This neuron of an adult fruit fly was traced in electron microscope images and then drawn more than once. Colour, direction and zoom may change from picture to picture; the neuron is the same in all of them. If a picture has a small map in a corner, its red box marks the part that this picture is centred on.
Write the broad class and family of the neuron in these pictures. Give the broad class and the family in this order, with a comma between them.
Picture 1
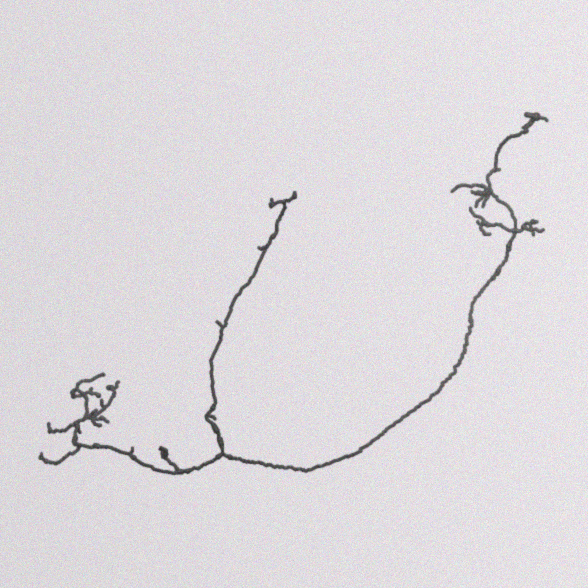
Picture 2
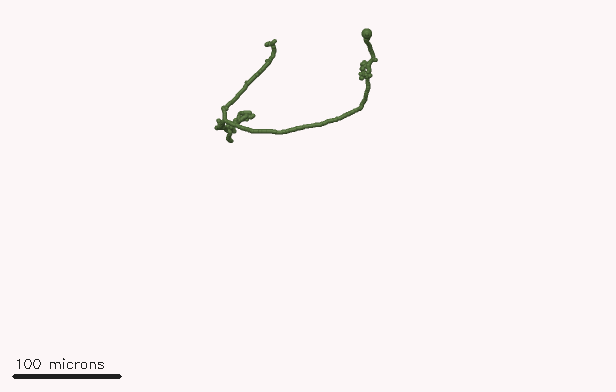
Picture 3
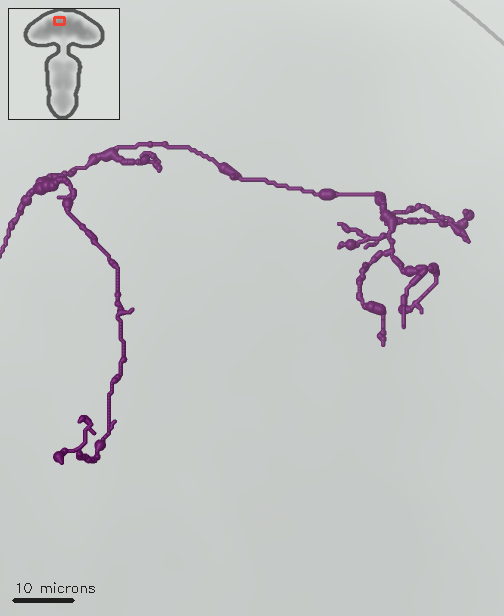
central-brain intrinsic neuron, class Kenyon Cell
